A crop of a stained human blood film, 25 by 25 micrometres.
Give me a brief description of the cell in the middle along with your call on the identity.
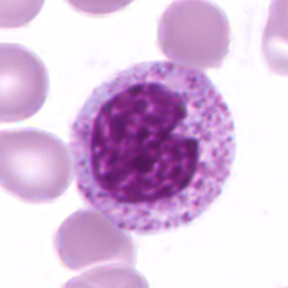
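A round, smooth outline bounds this cell. Its nucleus sits off-centre towards the left, leaving a wider band of cytoplasm on the right. Small dark purple granules are scattered throughout the cytoplasm, and no vacuoles are visible there. This is a band neutrophil.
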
